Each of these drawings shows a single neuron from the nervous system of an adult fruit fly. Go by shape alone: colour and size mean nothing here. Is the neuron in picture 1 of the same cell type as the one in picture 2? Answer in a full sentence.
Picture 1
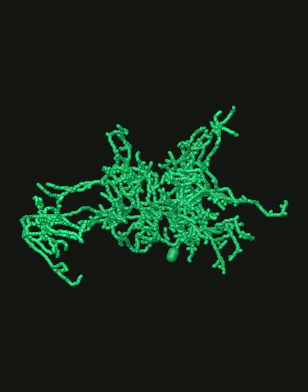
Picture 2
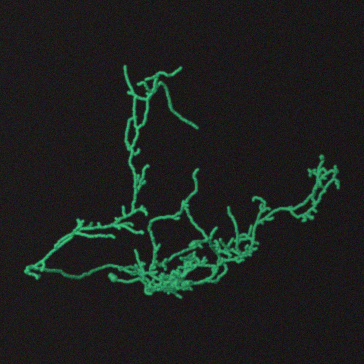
They are of different cell types.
